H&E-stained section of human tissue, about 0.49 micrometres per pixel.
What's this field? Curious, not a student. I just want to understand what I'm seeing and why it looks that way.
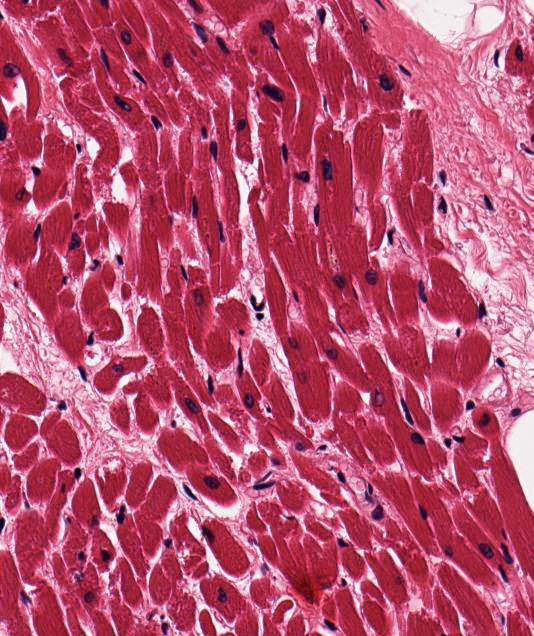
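This one is myocardium. The muscle fibres run lengthwise through the centre and are cut across at lower left. Their cytoplasm stains deep, dense eosinophilic red; that's the key.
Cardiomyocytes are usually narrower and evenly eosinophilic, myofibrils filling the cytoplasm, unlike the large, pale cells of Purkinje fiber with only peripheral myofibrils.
Loose pale pink connective tissue lies between fibres, most at upper right, and small dark elongated nuclei sit in the thin spaces between them.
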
